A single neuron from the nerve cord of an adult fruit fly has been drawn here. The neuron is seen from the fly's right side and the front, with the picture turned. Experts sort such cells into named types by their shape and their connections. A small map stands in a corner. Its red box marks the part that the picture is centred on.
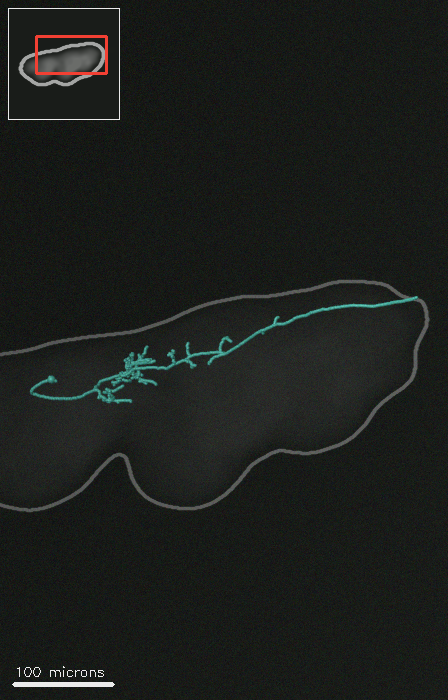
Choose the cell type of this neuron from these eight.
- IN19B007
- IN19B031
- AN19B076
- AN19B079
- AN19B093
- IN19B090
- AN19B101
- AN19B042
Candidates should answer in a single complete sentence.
The neuron is typed under the name AN19B101.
